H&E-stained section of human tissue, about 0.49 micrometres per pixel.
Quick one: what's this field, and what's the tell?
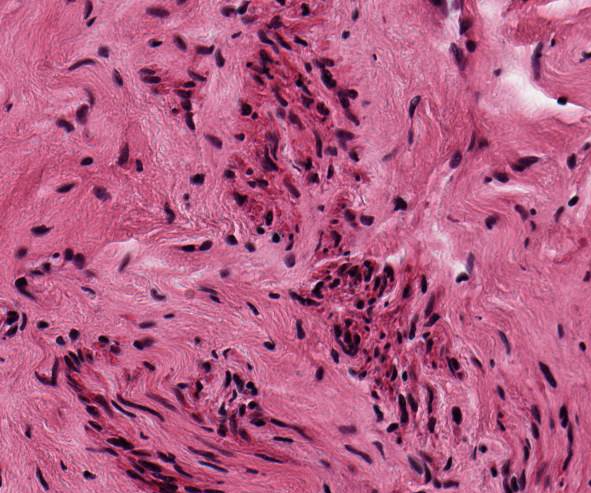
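Tissue: dense connective tissue. Deeply eosinophilic collagenous stroma fills the field, its fibres in wavy, swirling bundles that change direction.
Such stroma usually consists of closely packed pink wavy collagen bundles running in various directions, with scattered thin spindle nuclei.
No epithelium or glands anywhere.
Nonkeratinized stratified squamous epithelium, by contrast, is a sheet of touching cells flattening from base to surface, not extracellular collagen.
Crowded spindle nuclei cluster in a band from upper centre to lower centre.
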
